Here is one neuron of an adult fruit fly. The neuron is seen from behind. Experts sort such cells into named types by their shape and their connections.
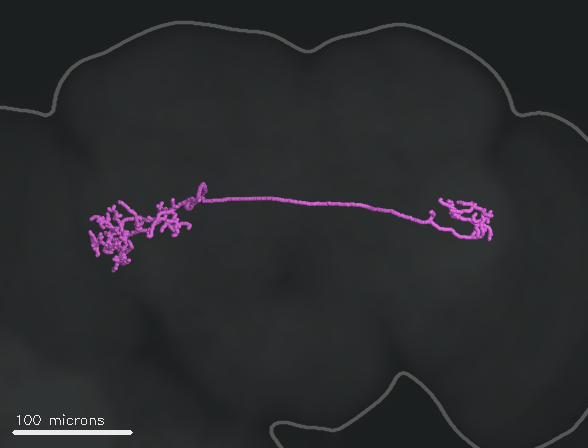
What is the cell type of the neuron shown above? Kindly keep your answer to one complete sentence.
The cell type that fits this neuron is CB4168.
